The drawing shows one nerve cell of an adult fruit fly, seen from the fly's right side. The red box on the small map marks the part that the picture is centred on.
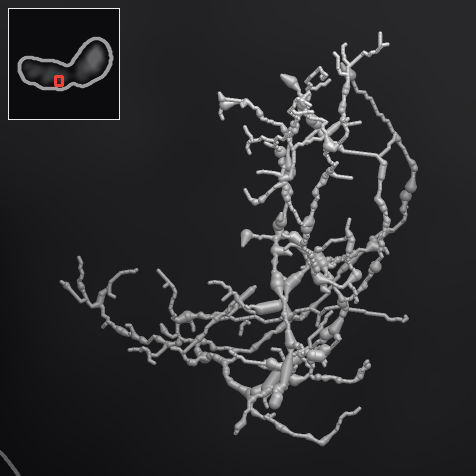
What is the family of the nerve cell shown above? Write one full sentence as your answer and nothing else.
This nerve cell is designated as family hemilineage 20A.22A.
